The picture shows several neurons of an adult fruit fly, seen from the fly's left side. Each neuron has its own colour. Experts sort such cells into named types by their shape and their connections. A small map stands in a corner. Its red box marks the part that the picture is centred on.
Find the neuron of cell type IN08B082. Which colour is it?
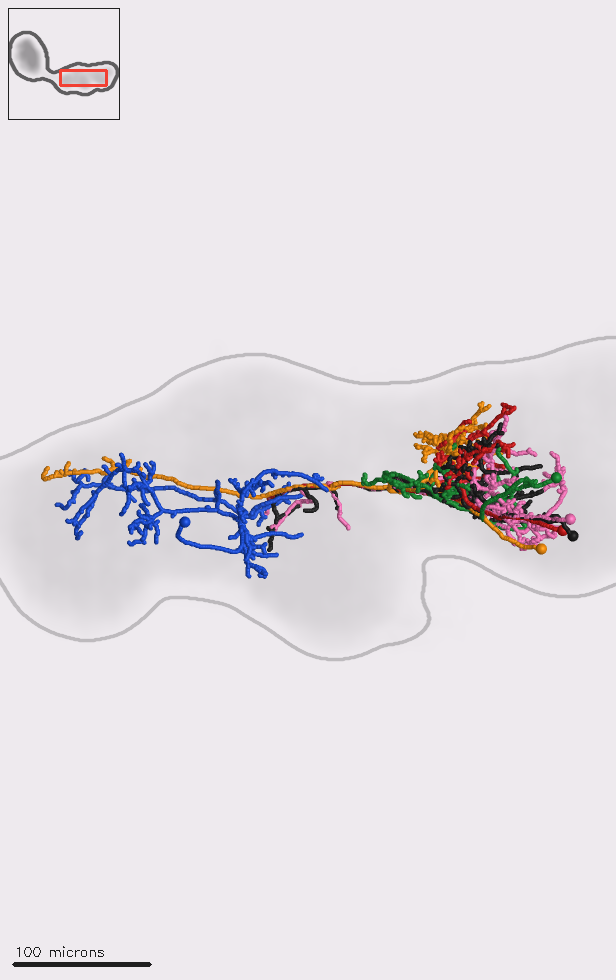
orange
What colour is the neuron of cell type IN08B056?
blue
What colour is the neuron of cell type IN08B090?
pink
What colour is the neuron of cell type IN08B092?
black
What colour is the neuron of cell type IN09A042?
green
